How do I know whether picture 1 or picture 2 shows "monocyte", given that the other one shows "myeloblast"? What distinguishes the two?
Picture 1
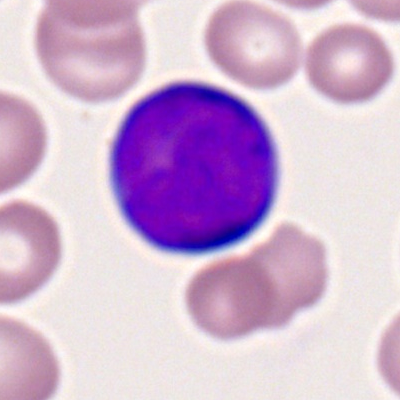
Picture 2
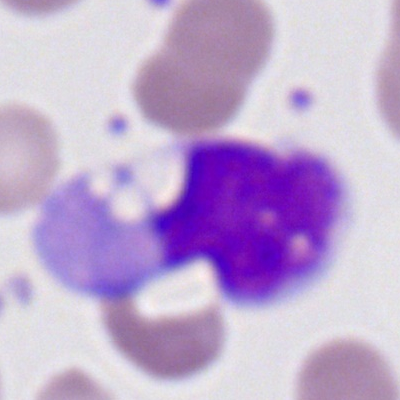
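Picture 1 shows a myeloblast and picture 2 a monocyte. In picture 1 the round, smooth cell is almost filled by its nucleus, and cytoplasm appears only as a very thin deep-blue rim along the left and lower edge; no granules are seen. In picture 2 the nucleus, deep violet-purple with a few small pale spots, sits in the right half of the cell, and a broad area of pale lilac-blue cytoplasm spreads to its left. Several clear round vacuoles lie in the upper part of that cell, between the cytoplasm and the nucleus. The amount of cytoplasm is what sets the two apart here: a thin rim in picture 1, a broad area in picture 2.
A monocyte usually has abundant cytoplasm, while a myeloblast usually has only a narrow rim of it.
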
